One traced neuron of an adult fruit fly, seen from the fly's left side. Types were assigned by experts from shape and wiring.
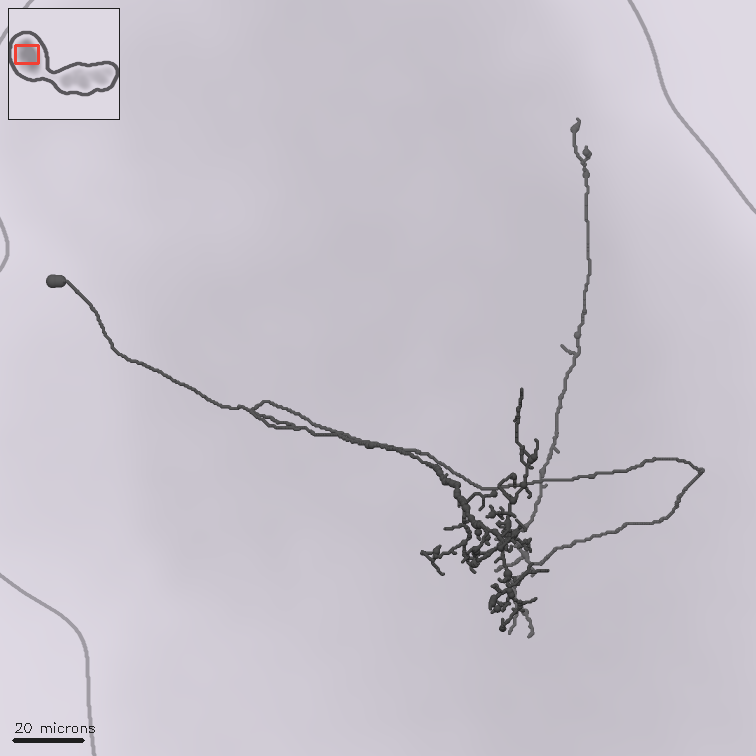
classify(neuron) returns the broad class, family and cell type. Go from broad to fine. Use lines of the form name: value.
broad class: central-brain intrinsic neuron
family: hemilineage WEDd2
cell type: WED198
